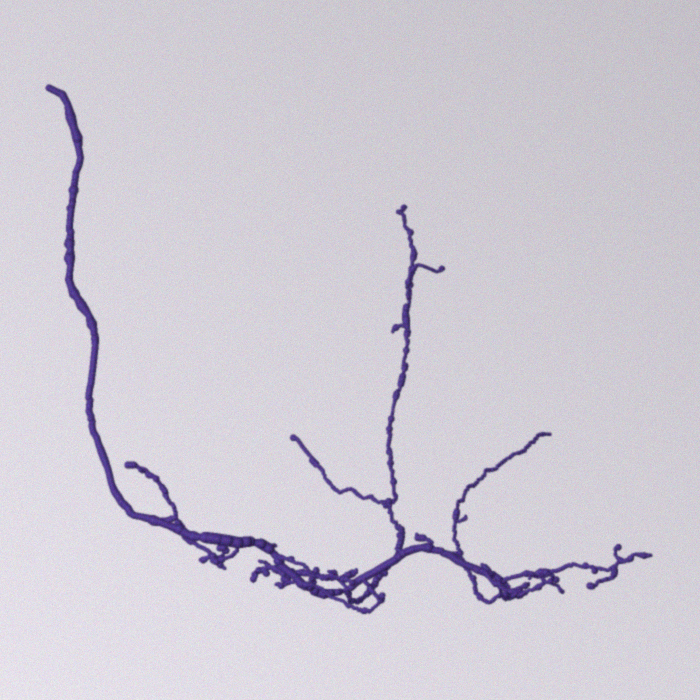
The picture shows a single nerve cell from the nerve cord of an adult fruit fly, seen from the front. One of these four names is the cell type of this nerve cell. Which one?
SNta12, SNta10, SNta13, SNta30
SNta13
